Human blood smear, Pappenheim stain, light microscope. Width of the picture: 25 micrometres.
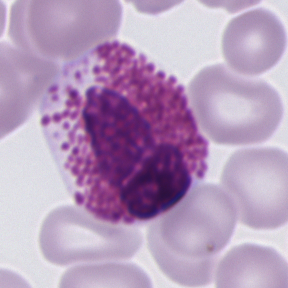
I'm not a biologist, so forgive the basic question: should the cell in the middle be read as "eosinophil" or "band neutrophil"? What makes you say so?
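This is an eosinophil. Its cytoplasm is crowded with coarse, round, reddish-pink granules of fairly even size.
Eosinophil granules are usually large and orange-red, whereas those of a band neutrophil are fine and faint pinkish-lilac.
The nucleus is divided into two lobes.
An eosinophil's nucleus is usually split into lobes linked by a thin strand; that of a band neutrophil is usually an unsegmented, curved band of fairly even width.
Chromatin is dark purple and densely clumped; along the left edge the granules thin, leaving a pale, almost colourless rim of cytoplasm.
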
